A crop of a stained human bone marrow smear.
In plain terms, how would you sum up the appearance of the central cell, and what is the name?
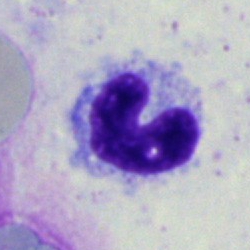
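The nucleus forms a thick, curved horseshoe, its notch opening toward the upper right. Dense chromatin stains deep, dark purple throughout. A moderate rim of pale bluish-grey cytoplasm surrounds the nucleus and holds fine, faint lilac granules. This cell is a band neutrophil.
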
